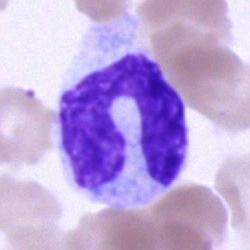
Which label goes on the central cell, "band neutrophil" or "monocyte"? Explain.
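This one's a band neutrophil, not a monocyte. Its chromatin is dark purple and coarsely clumped.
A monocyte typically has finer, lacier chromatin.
The cytoplasm carries fine, faint lilac granules.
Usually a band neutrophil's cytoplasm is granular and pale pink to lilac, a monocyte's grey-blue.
The nucleus is one continuous horseshoe-shaped band, open downward, not split into lobes.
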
